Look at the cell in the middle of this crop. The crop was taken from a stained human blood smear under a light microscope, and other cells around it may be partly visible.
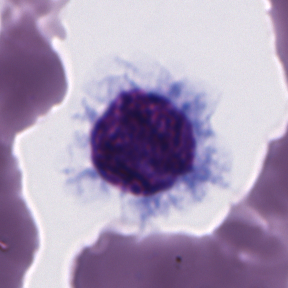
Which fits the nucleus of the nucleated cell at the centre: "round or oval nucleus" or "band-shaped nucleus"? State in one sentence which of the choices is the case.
The cell carries one compact nucleus of round or oval shape.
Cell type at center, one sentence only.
The middle of this crop is occupied by a hairy cell.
